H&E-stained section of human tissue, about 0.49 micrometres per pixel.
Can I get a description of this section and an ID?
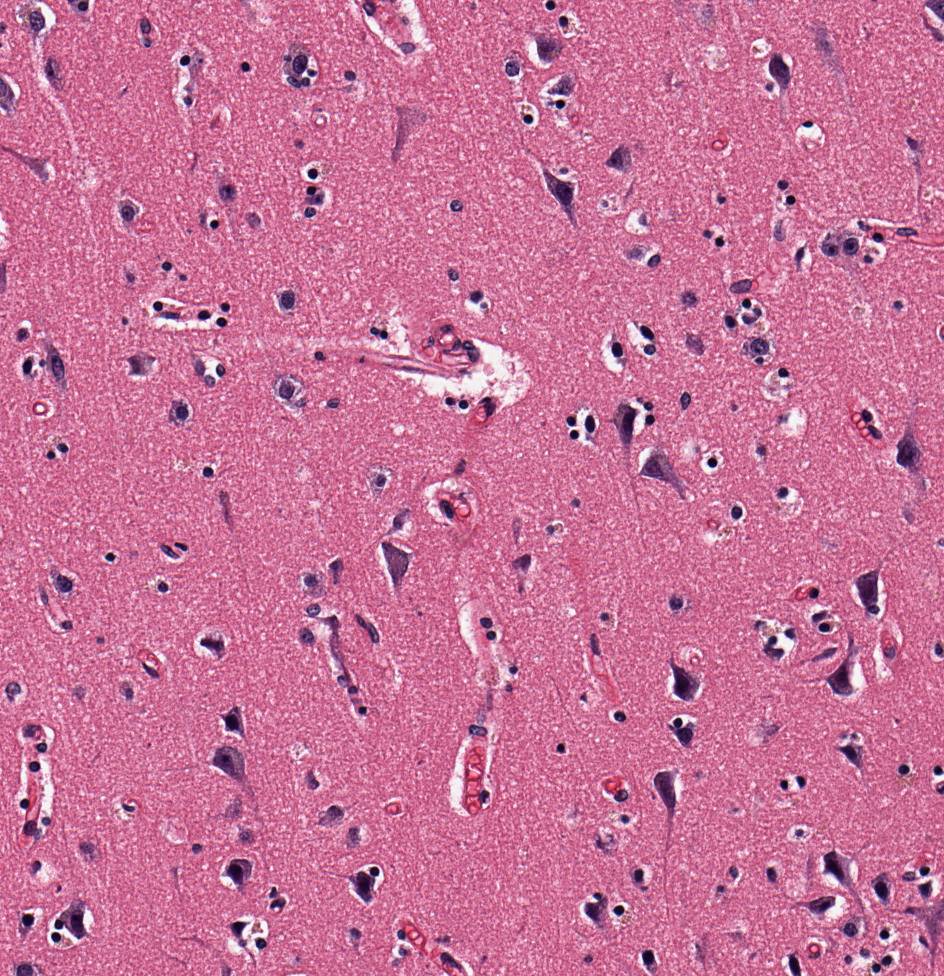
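Many neurons are shrunken and darkly stained, nuclei obscure. Small round dark nuclei with little or no visible cytoplasm lie scattered, some clustered beside neurons. Thin-walled capillaries with red blood cells run throughout, one vertically in lower centre. Above centre, a larger clear space holds a few cells, a thin strand running left. This is cerebral cortex.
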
